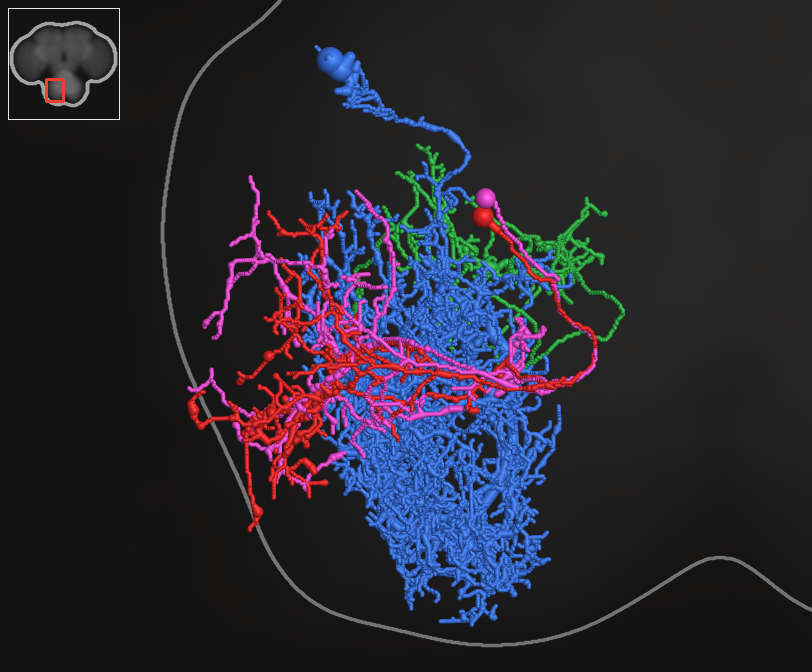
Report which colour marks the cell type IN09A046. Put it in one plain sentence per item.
The colour is green.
